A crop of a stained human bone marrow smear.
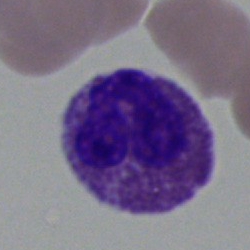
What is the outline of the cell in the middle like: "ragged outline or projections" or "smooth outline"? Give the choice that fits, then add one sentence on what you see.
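Smooth outline. The cell has a roughly round, smooth outline.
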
